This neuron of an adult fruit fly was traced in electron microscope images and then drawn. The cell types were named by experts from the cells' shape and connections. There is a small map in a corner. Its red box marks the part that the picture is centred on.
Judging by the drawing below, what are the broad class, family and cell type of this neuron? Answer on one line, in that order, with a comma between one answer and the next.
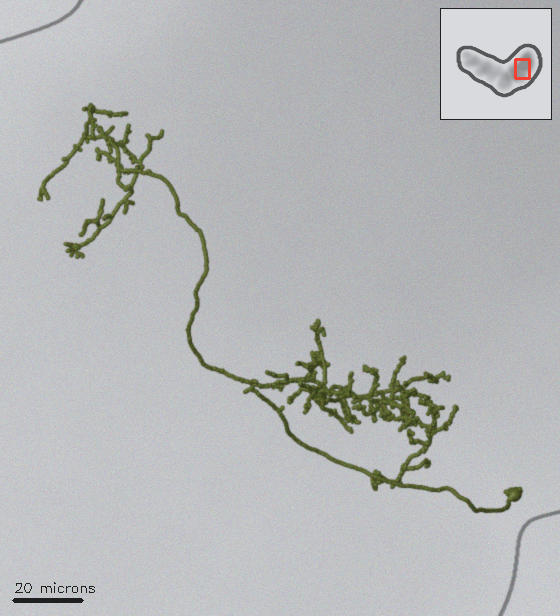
central-brain intrinsic neuron, hemilineage VESa1, CB1418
